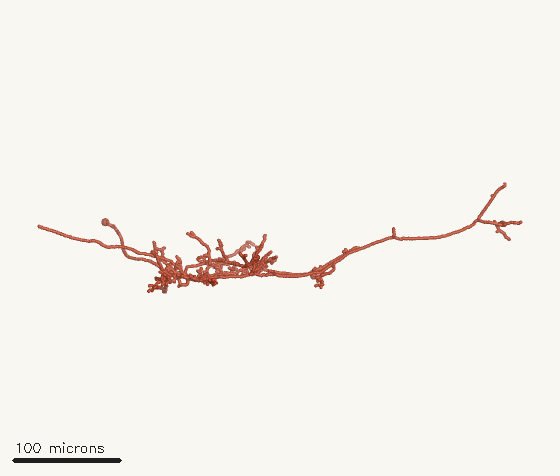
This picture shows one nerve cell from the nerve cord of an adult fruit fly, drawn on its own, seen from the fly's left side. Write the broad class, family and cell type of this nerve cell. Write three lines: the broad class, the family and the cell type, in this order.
ascending neuron
hemilineage 09B
AN09B040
